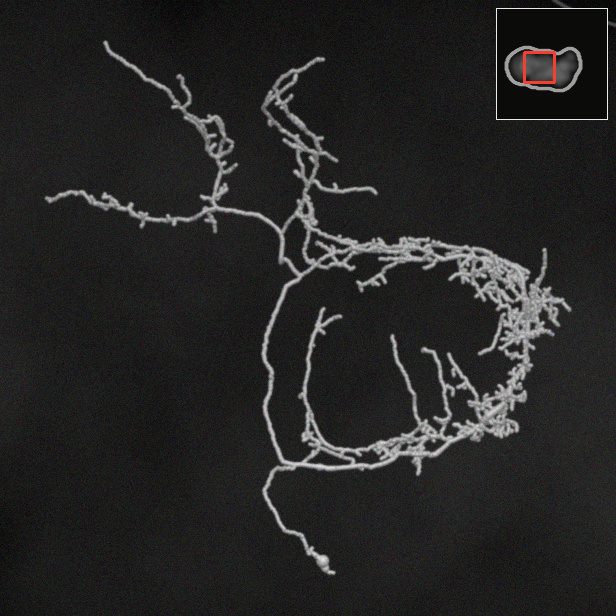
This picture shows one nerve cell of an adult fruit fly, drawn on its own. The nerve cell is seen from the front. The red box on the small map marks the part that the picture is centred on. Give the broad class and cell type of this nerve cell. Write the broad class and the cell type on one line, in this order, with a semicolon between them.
central-brain intrinsic neuron; WED076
